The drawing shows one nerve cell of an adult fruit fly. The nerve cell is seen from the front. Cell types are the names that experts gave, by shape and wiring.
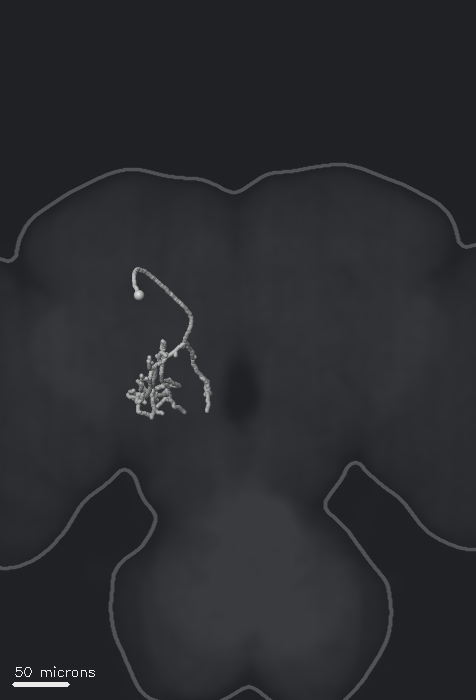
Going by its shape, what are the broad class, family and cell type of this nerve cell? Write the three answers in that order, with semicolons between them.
central-brain intrinsic neuron; hemilineage AOTUv1_ventral; WED002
